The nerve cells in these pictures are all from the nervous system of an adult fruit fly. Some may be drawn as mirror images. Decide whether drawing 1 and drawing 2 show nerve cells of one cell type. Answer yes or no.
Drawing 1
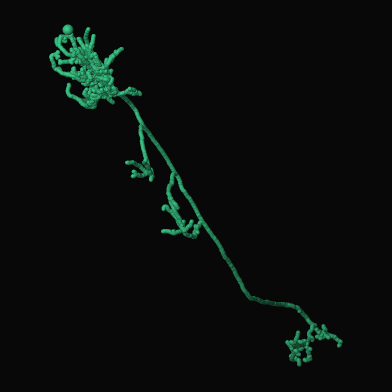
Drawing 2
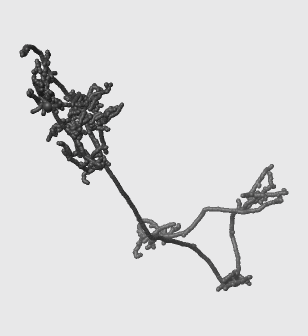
no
